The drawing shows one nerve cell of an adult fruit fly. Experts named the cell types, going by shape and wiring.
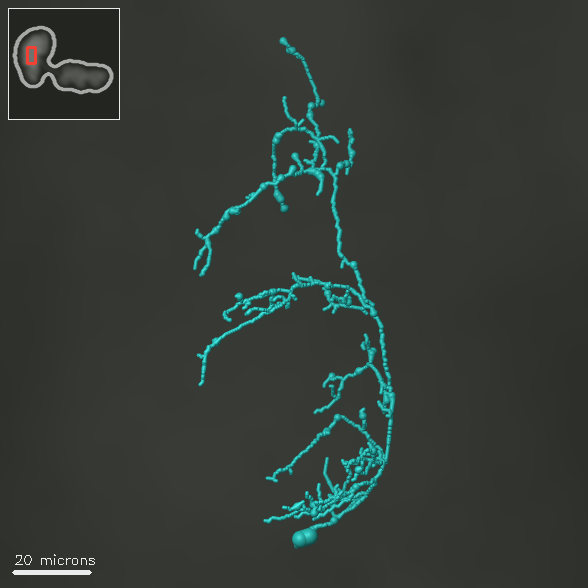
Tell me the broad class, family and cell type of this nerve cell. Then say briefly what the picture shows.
This is a central-brain intrinsic neuron. Its family is hemilineage SLPpl3. Its cell type is CB1687. The cell body can be seen at the bottom of the picture. By the scale bar it is about 130 microns tall in this view. The picture shows dozens of branch ends.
